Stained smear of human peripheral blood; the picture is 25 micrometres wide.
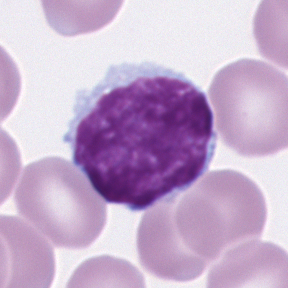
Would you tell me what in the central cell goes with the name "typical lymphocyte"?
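Against the name typical lymphocyte, the chromatin fits: it is dense, dark purple and coarsely clumped.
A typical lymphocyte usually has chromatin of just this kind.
The nucleus, roughly round and without an indentation or lobes, also fits by filling about 80% of the cell's area.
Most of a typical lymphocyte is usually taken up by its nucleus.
The size does not fit: the cell is about 13 micrometres across.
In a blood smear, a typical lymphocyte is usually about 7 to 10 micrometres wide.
The cytoplasm is a scant pale blue rim, widest at the upper left, with a ragged, frayed outer edge there.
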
